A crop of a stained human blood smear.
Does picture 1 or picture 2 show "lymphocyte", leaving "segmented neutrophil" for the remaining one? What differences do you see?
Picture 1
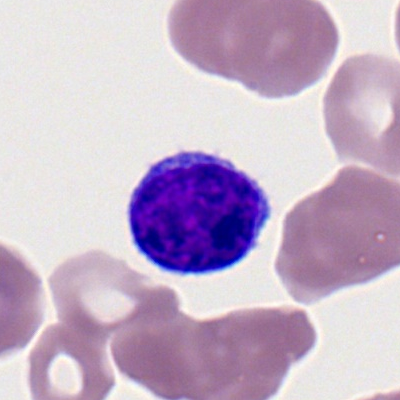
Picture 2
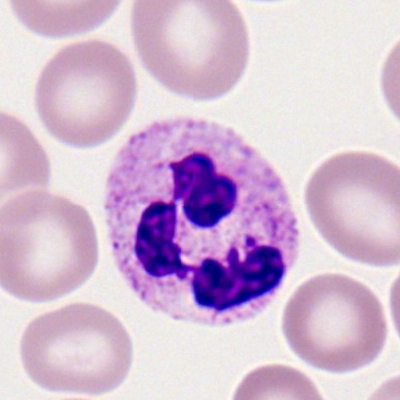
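The lymphocyte is in picture 1, and the segmented neutrophil is in picture 2. Start with the cytoplasm: the lymphocyte has only a very thin rim of blue around its nucleus, whereas the segmented neutrophil has plenty, and it is pale pinkish-lilac.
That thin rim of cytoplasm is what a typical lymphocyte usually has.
Granules differ too: the lymphocyte shows none, while the neutrophil has fine, small lilac granules spread evenly through its cytoplasm.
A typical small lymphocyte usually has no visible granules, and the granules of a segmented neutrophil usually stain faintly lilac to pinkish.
In the segmented neutrophil the nucleus is divided into three separate lobes, linked by thin strands of chromatin. The chromatin is dense and clumped in both cells, coarsely so in the lymphocyte and dark purple in the neutrophil.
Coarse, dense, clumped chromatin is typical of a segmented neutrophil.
You won't see any nucleoli in the lymphocyte's nucleus. The outlines aren't the same either: the segmented neutrophil is round and smooth, while the lymphocyte's upper edge looks finely ragged. And the lymphocyte touches no red cells; a pale gap surrounds it.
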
